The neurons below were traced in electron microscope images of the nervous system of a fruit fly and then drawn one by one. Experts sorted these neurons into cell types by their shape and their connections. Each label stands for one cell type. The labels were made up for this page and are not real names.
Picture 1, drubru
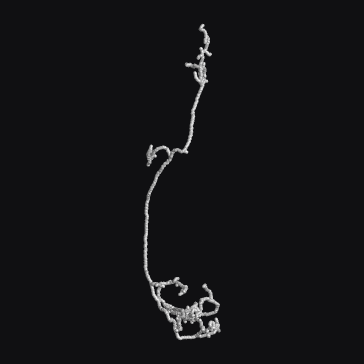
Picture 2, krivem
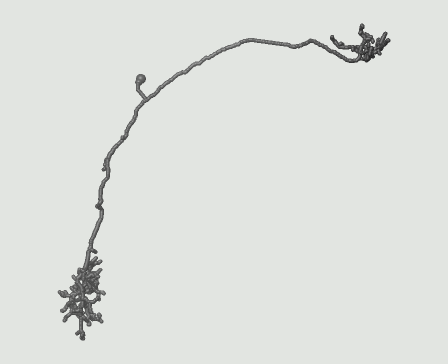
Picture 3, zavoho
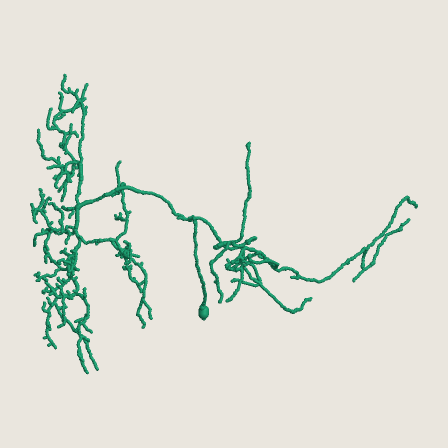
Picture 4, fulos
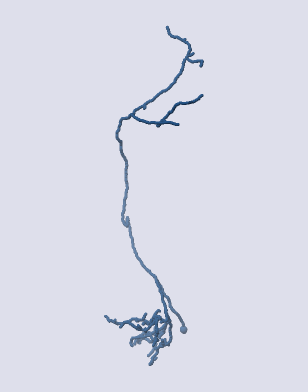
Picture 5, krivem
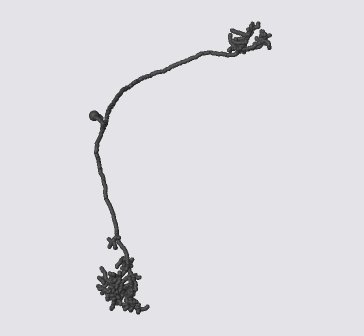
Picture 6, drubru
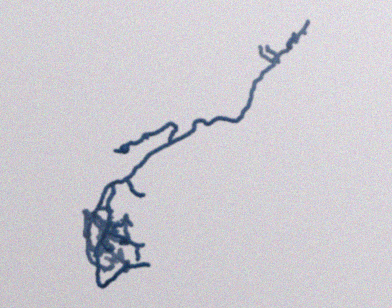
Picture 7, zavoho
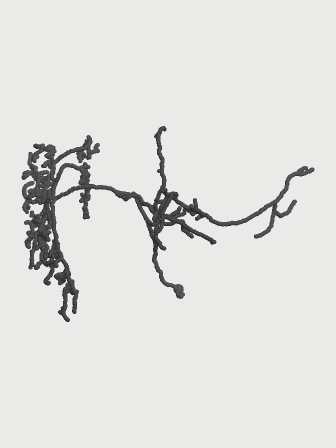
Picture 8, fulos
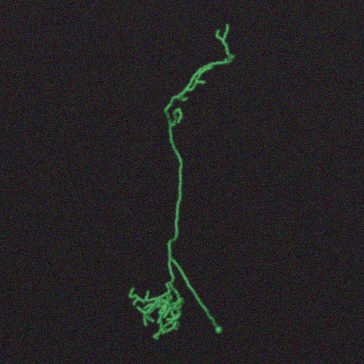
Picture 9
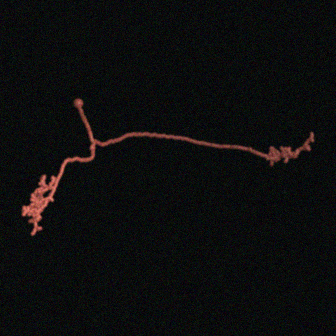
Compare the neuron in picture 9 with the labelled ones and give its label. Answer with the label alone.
krivem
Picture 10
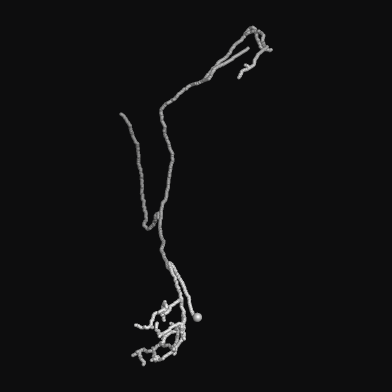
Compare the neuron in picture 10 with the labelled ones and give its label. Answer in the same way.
fulos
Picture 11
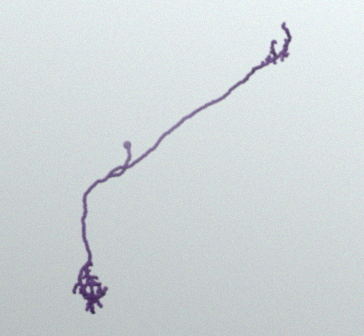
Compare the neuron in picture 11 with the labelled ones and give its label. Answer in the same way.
krivem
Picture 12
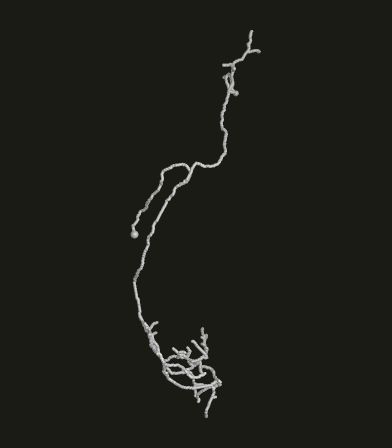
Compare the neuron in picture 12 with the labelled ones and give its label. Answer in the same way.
drubru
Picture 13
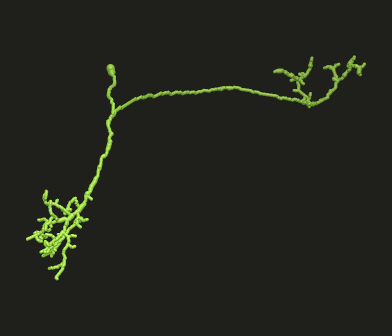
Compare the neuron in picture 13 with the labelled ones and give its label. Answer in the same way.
krivem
